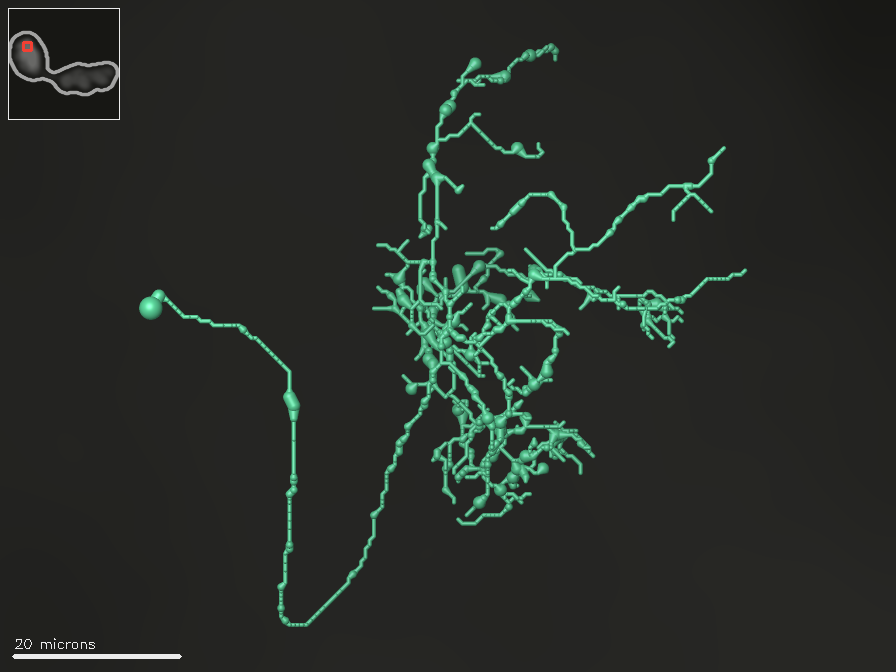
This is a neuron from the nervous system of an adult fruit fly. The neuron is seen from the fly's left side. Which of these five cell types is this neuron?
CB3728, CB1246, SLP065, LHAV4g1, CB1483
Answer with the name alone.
LHAV4g1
